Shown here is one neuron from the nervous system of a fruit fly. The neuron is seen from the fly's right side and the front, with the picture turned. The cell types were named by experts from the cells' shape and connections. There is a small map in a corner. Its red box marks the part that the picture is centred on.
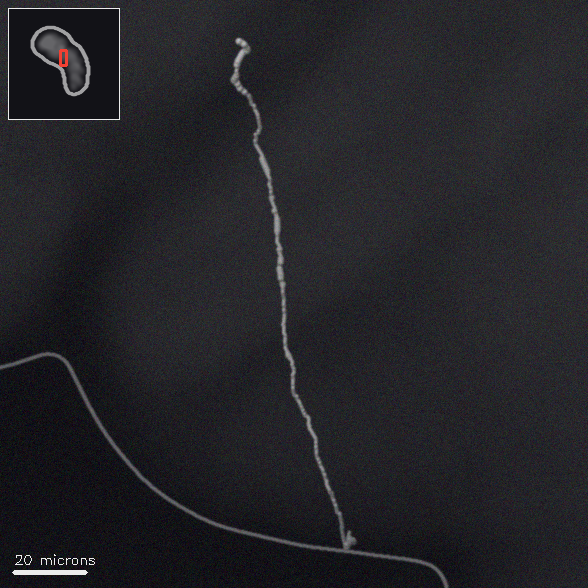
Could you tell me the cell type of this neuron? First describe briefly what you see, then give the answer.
The drawing shows no cell body. By the scale bar it is about 140 microns tall in this view. There are a dozen or fewer branch ends. This is a photoreceptor or other optic-lobe sensory neuron. The cell type is R8d.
